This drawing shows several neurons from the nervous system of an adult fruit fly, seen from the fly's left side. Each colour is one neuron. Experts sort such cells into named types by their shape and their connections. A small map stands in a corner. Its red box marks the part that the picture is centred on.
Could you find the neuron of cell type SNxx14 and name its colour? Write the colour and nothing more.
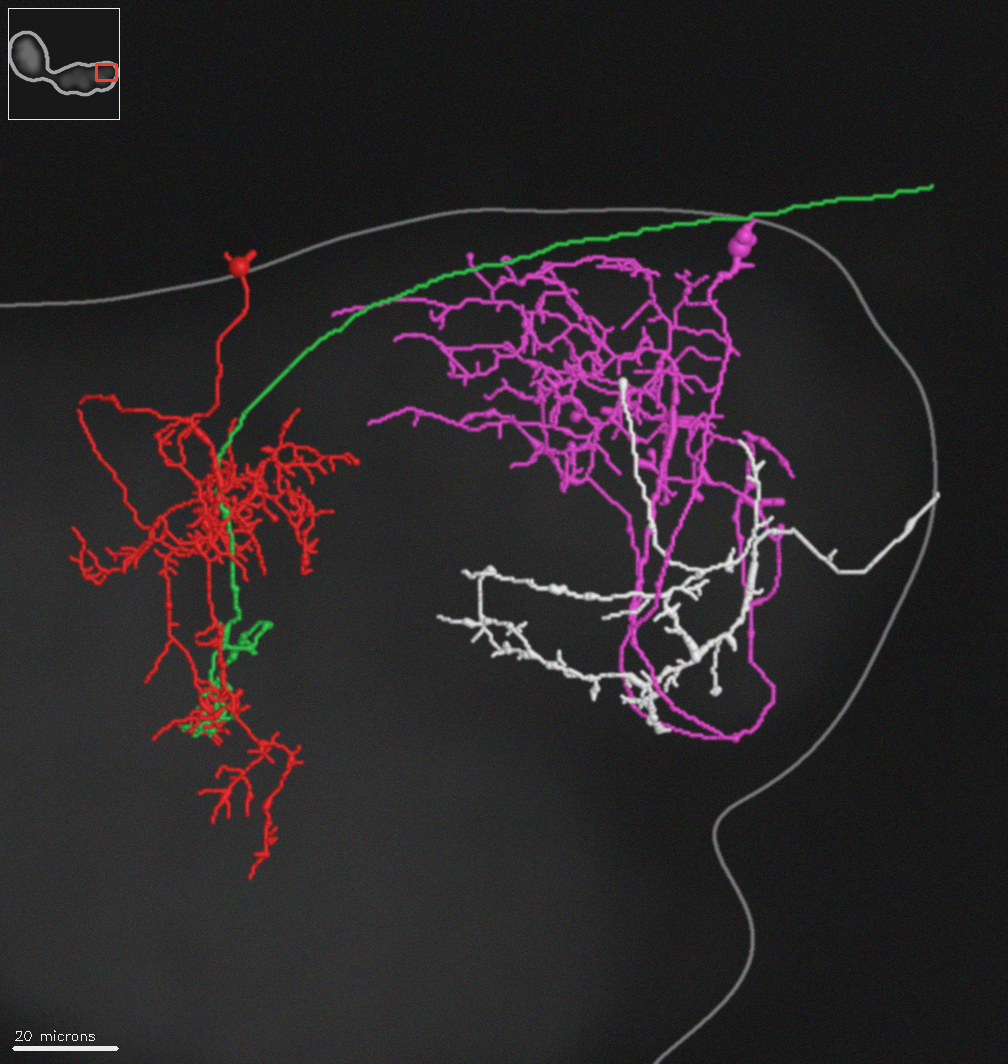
green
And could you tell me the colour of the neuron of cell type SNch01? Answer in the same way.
white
